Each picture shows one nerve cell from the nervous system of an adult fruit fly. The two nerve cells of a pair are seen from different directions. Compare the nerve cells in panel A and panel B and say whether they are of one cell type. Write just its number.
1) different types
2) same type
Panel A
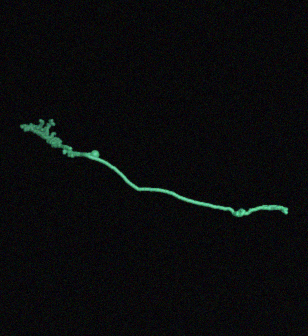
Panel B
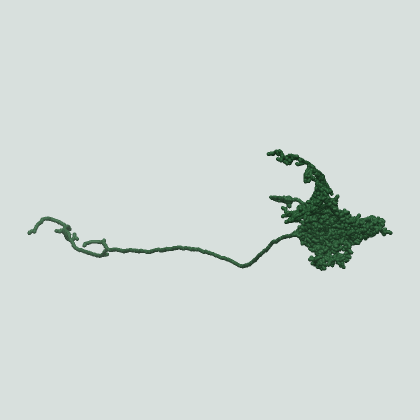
1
